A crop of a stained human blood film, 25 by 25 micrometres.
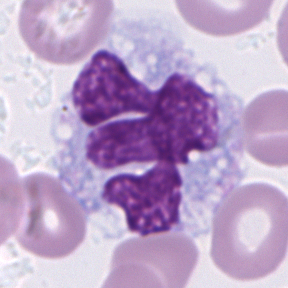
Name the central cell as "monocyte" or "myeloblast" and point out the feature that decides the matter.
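It's a monocyte. What settles it is the nucleus, where no nucleoli are visible.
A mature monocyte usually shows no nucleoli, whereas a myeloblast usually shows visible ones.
Otherwise, the cytoplasm holds only fine, faint granules rather than large coarse ones, the outline is roughly round, and red blood cells surround the cell on several sides.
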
